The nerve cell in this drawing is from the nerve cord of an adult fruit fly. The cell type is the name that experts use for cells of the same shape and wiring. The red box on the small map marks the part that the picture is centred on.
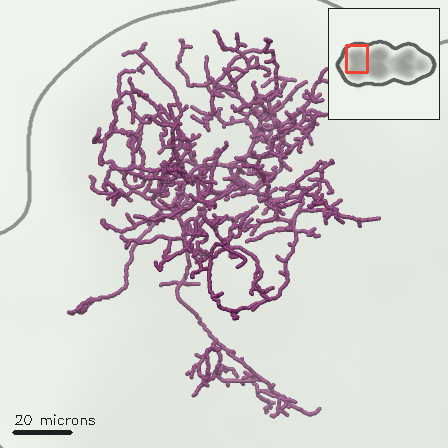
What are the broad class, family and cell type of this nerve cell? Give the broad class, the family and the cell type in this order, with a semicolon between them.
nerve-cord intrinsic neuron; hemilineage 13B; IN13B021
